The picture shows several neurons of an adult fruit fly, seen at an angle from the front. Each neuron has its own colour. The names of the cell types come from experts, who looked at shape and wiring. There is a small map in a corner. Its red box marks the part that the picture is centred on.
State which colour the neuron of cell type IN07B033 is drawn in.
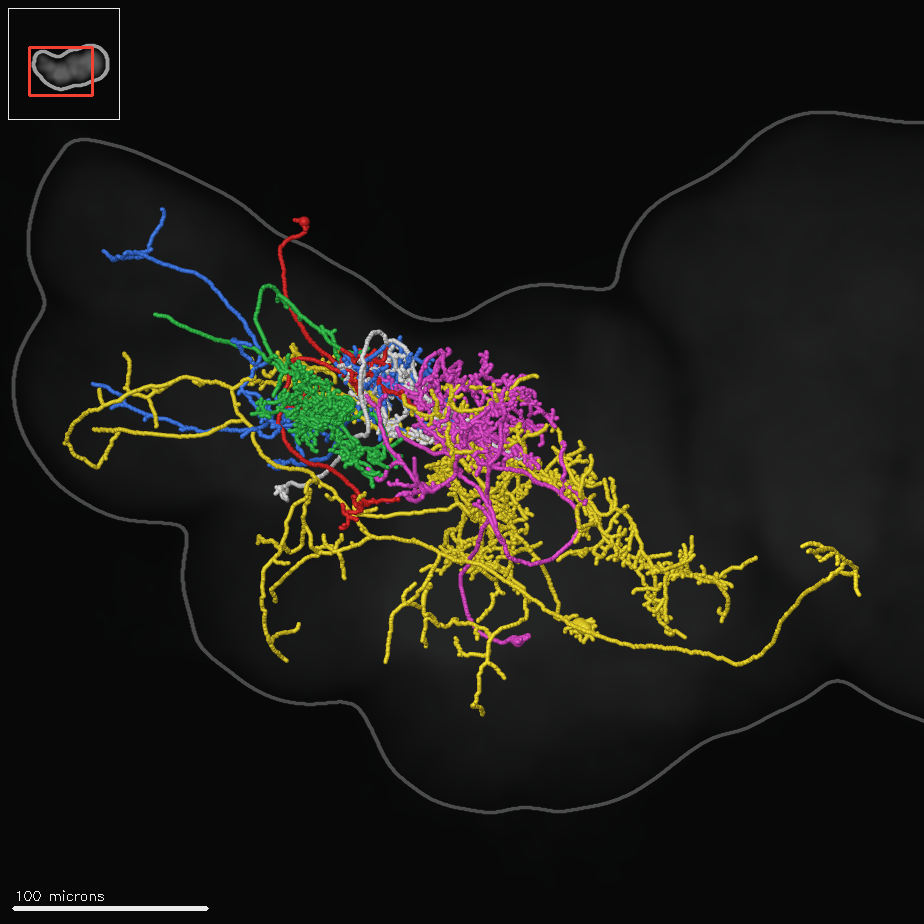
blue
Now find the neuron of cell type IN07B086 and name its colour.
red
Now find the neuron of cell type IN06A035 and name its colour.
green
